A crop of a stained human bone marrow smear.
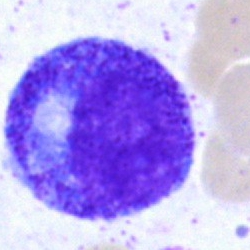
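Promyelocyte, central cell. Nucleus off-centre, pushed toward the right side; occupies more than half the cell. Cytoplasm blue, with numerous dark purple granules scattered through it.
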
